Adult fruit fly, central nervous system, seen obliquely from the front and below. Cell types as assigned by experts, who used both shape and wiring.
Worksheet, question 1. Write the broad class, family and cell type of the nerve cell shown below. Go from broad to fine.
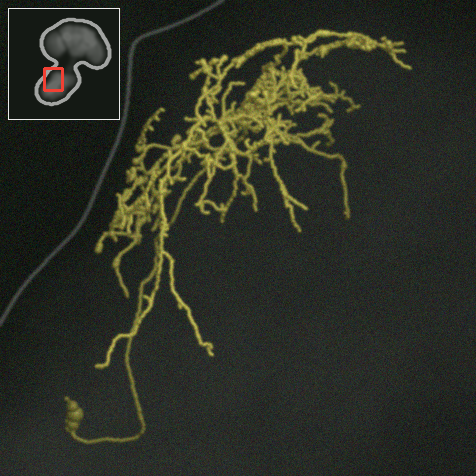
nerve-cord intrinsic neuron; hemilineage 03B; IN03B046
